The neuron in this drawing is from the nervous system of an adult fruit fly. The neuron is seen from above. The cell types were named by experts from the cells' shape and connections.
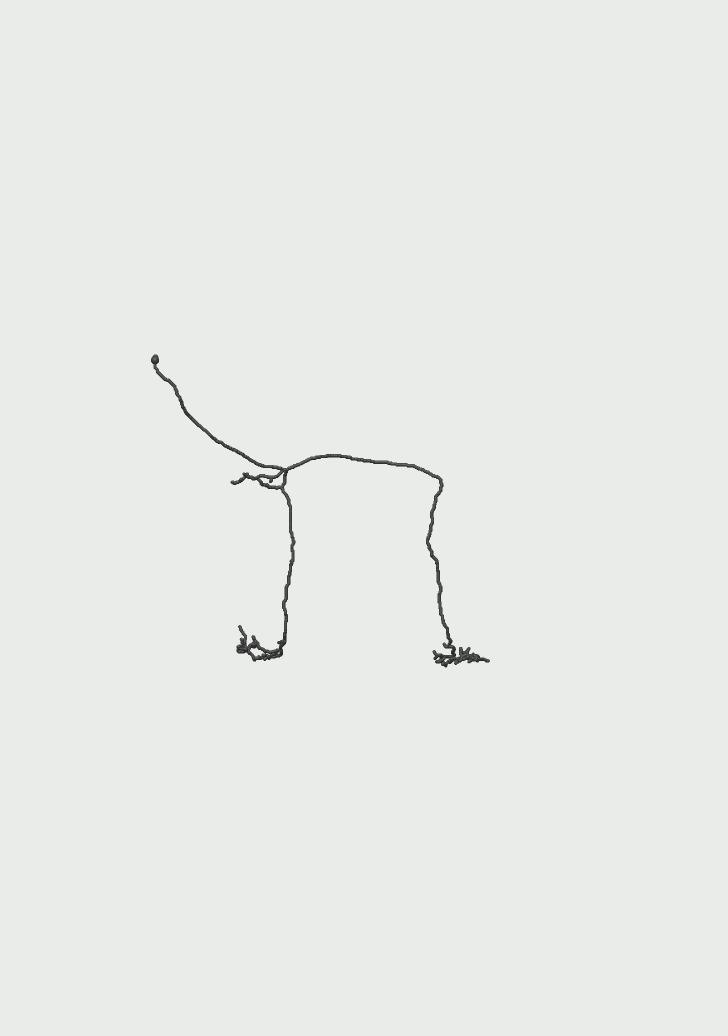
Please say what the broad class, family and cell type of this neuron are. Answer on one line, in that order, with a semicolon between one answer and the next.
central-brain intrinsic neuron; hemilineage AOTUv3_ventral; PS087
